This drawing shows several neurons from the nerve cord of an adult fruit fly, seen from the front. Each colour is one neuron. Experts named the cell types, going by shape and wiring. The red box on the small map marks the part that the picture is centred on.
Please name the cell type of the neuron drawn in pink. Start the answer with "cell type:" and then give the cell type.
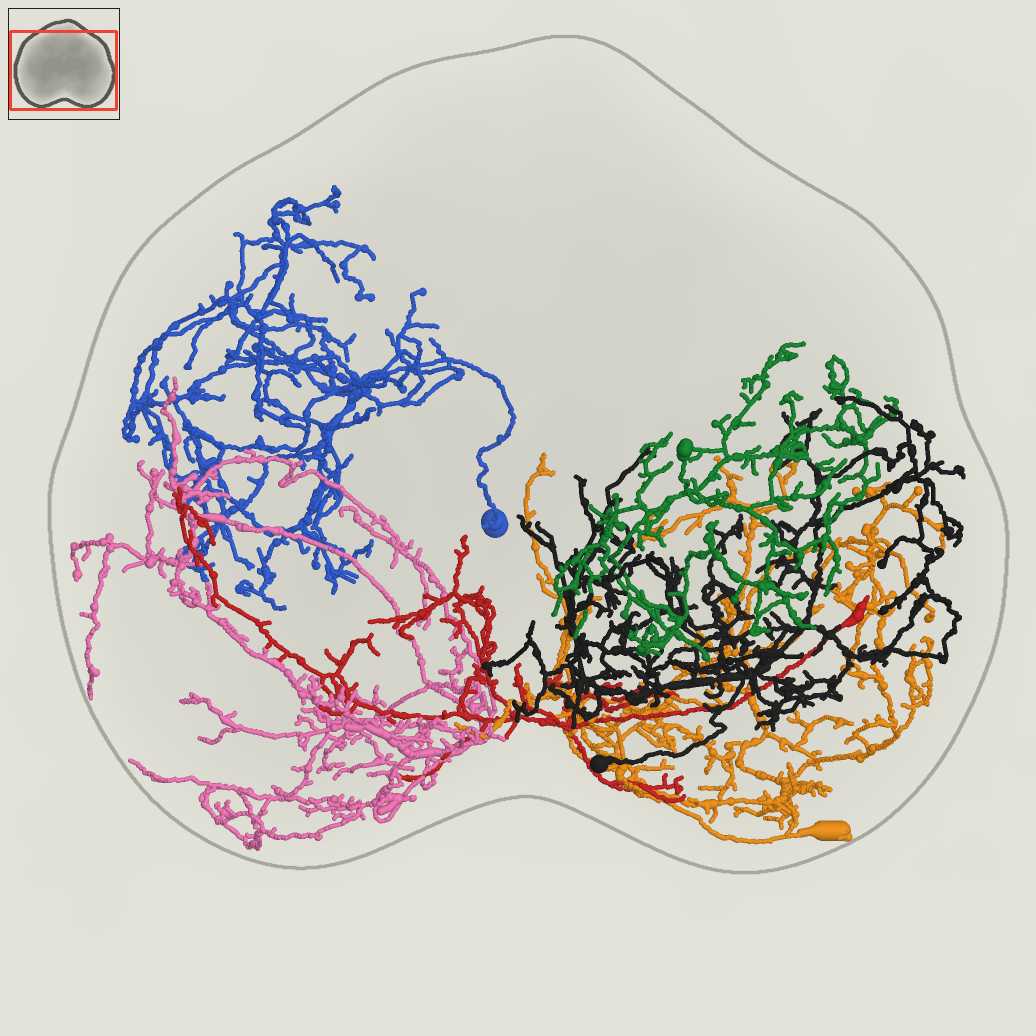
cell type: IN04B036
